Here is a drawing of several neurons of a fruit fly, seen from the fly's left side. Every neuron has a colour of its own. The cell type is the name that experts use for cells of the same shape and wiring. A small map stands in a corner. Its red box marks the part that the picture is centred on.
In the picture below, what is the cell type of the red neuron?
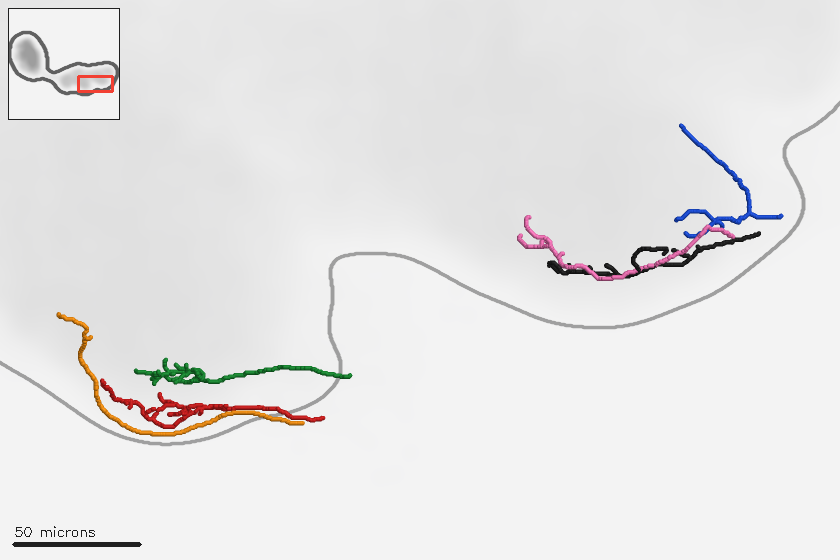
SNta44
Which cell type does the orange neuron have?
SNta29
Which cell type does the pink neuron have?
SNta20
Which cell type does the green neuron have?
SNta26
